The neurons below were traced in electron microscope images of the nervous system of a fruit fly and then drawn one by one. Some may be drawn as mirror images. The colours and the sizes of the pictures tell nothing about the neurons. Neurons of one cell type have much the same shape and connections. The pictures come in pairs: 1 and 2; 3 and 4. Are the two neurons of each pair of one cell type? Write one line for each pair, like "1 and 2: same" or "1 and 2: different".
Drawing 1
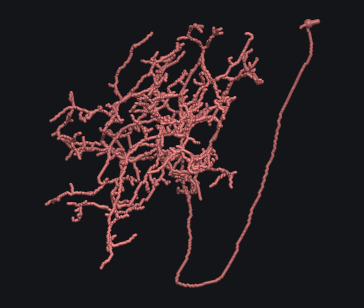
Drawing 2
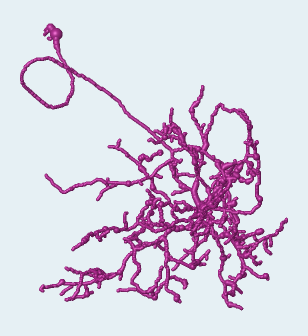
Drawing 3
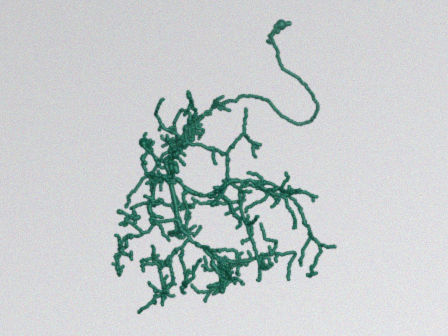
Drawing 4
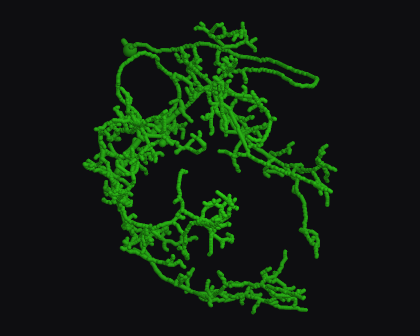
1 and 2: different
3 and 4: different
